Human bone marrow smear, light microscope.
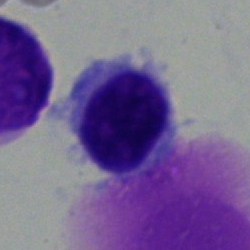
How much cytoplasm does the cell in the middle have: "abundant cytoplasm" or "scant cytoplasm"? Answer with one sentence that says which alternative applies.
In this cell, the cytoplasm is scant.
